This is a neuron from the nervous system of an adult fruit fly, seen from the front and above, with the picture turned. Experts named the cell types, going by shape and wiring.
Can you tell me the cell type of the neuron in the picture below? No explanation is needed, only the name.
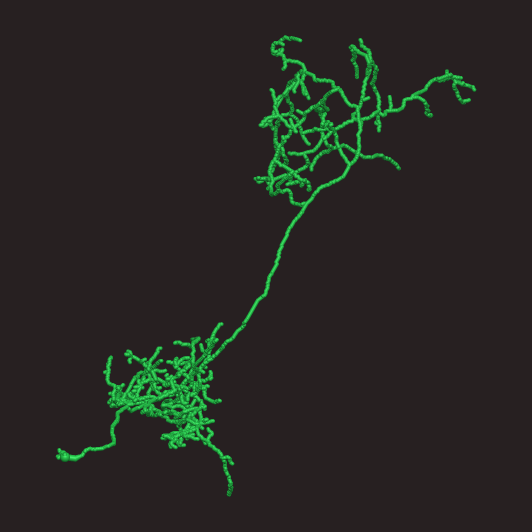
LAL117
